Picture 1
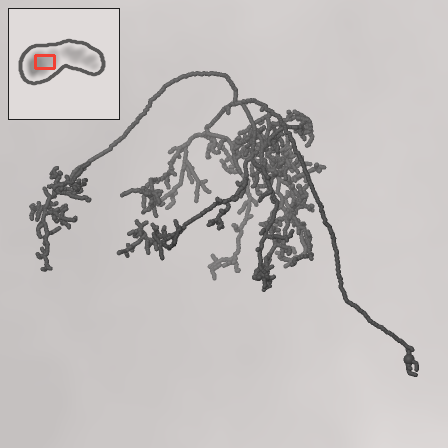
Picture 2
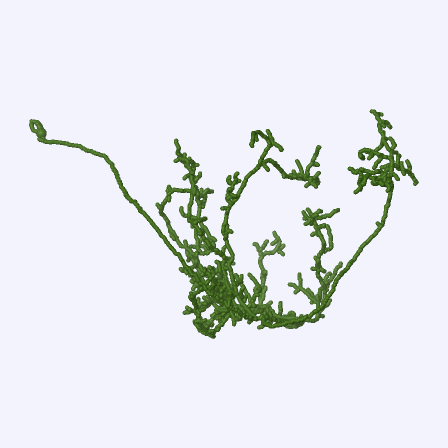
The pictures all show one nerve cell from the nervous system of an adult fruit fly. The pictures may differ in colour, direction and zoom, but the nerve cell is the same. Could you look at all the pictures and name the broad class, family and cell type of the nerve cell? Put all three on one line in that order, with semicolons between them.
central-brain intrinsic neuron; hemilineage VLPp1; CB3863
